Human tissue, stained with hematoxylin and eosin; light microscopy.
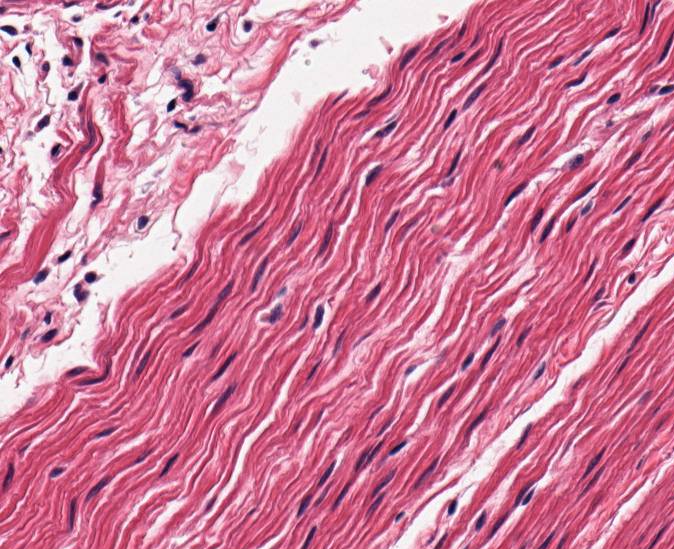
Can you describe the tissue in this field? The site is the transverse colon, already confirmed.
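First, layout: a broad band of densely packed fibres crosses most of the field diagonally, from lower left to upper right. Second, staining: the fibres are a strong eosinophilic pink-red. Third, nuclei: elongated and dark-staining, scattered through the band, long axes parallel to the fibres. Fourth, spaces: thin white slits run between fibre groups, also parallel to the fibres.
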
